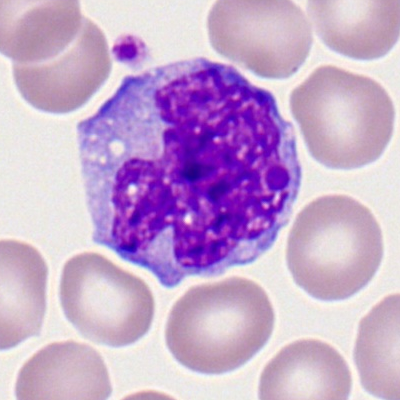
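Monocyte, the cell at the centre. Its outline is roughly round, I note, though slightly irregular and angular at the edges. The nucleus is large, irregular and folded, filling most of the cell. I see pale grey-blue cytoplasm, with a few small clear vacuoles on the left side.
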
